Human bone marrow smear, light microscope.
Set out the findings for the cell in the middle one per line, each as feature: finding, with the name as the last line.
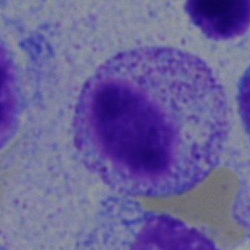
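Granules: many, purple, scattered through the whole cytoplasm
Nucleus: off-centre toward the left
Cytoplasm: plentiful, pale greyish-blue background, wider band on the right
Chromatin: dense dark purple, fairly even throughout
Name: myelocyte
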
